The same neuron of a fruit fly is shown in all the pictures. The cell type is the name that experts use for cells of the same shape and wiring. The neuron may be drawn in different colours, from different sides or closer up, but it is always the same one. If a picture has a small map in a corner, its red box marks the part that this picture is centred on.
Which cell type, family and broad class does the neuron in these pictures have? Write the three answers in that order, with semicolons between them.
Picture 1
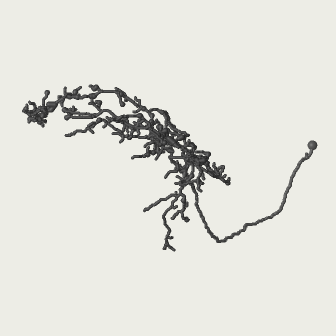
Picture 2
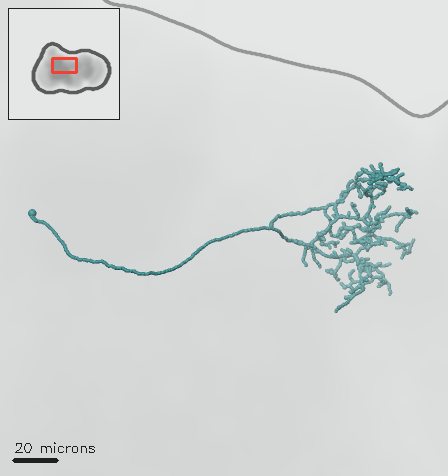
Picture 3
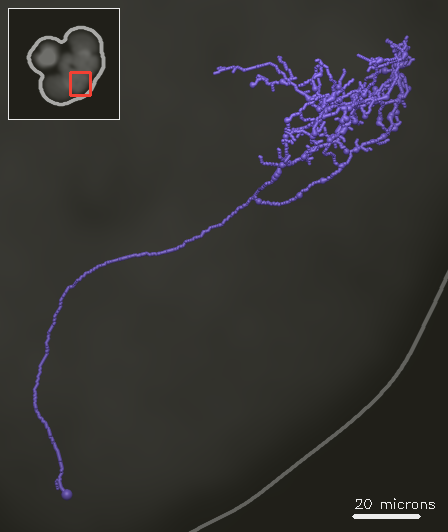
SMP004; hemilineage LHl2_dorsal; central-brain intrinsic neuron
